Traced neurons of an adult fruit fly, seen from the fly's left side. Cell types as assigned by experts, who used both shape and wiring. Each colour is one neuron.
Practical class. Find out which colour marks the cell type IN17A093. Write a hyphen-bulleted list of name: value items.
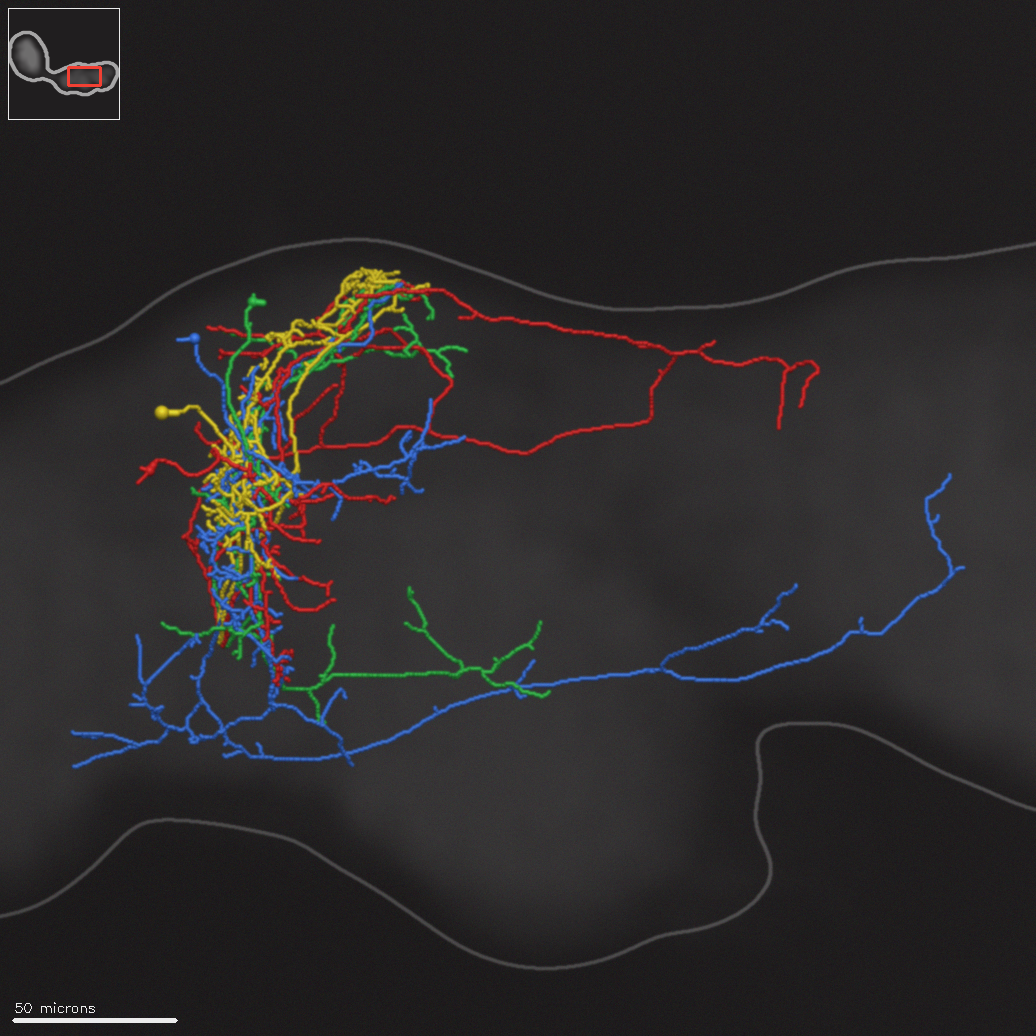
- colour: blue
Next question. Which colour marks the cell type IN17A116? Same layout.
- colour: red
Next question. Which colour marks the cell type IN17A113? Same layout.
- colour: green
